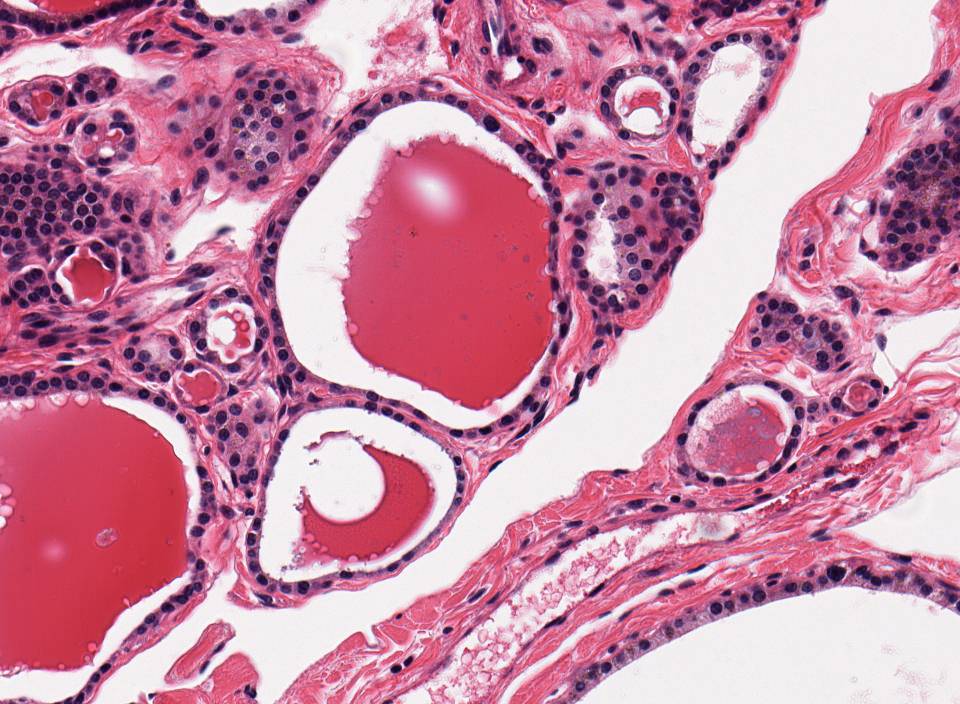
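Thyroid. Start with the round follicles of varying size at left and centre, several filled with colloid. In the larger ones the colloid is homogeneous and deep pink-red. A single layer of flattened to low cuboidal cells with dark, round nuclei lines them. At upper left and upper right, solid nests of cells with crowded dark round nuclei and granular cytoplasm lie between the follicles.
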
